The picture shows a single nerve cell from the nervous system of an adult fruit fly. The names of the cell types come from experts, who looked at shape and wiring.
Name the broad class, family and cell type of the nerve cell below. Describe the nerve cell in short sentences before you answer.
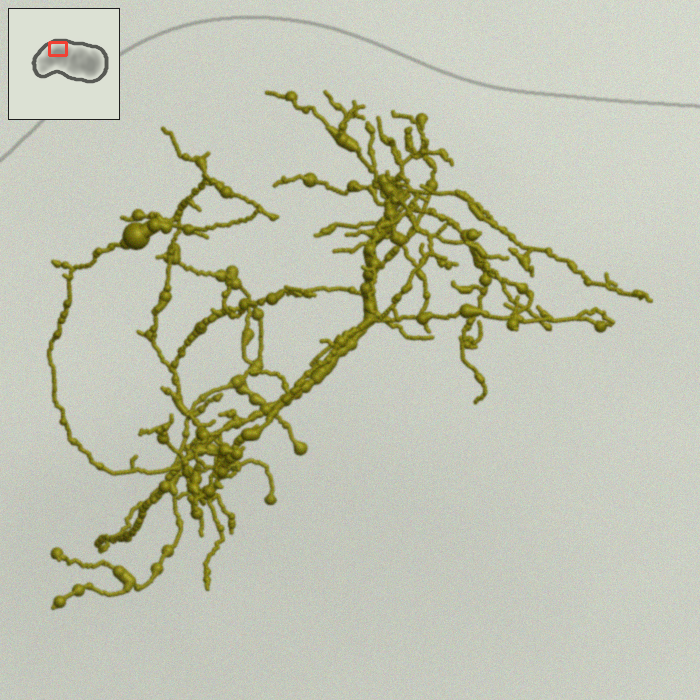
Dozens of branch ends can be seen. As drawn here it is about as wide as it is tall. This is a nerve-cord intrinsic neuron. The family is hemilineage 04B. It is of cell type IN04B079.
